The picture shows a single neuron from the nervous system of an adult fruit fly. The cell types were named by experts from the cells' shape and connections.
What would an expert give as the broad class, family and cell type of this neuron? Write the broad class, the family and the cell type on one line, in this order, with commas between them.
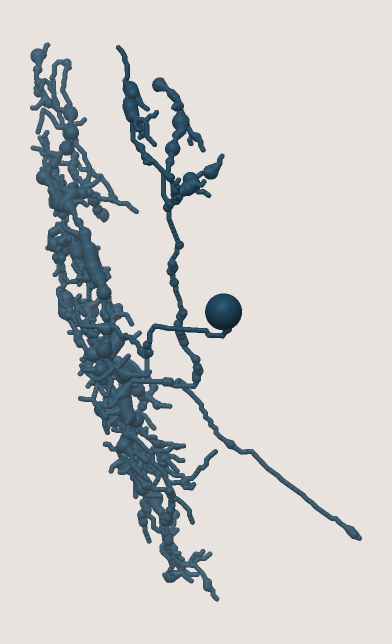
optic-lobe intrinsic neuron, Tlp, Tlp13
